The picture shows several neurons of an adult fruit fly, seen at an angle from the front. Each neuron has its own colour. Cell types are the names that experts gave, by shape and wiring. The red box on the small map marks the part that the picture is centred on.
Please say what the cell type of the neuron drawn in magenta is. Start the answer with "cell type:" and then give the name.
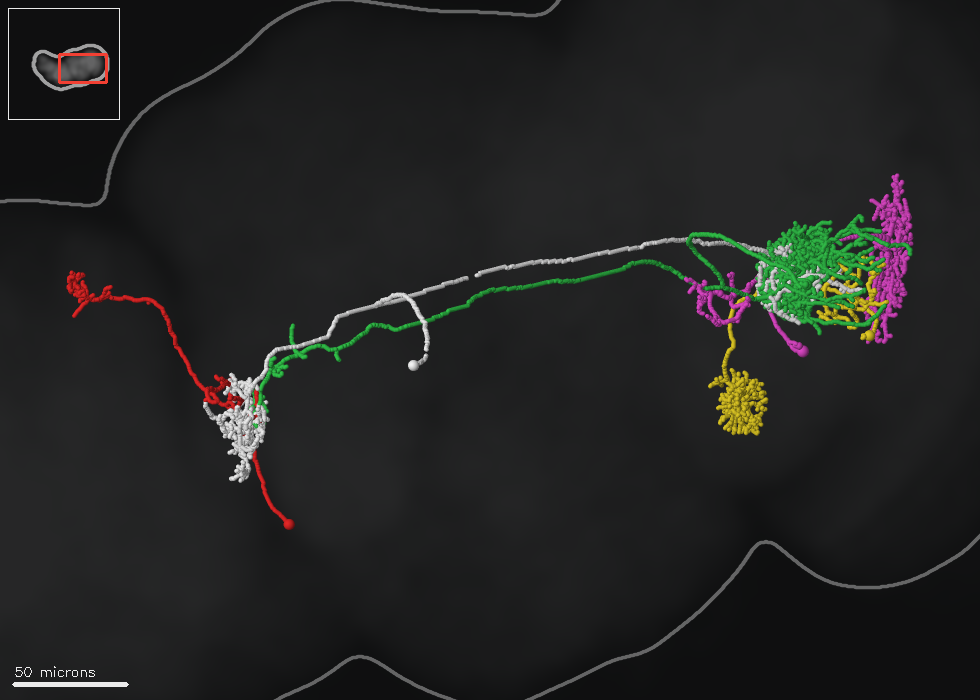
cell type: LC4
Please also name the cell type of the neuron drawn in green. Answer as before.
cell type: PVLP025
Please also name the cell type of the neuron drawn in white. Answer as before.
cell type: PVLP037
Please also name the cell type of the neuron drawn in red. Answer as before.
cell type: LC12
